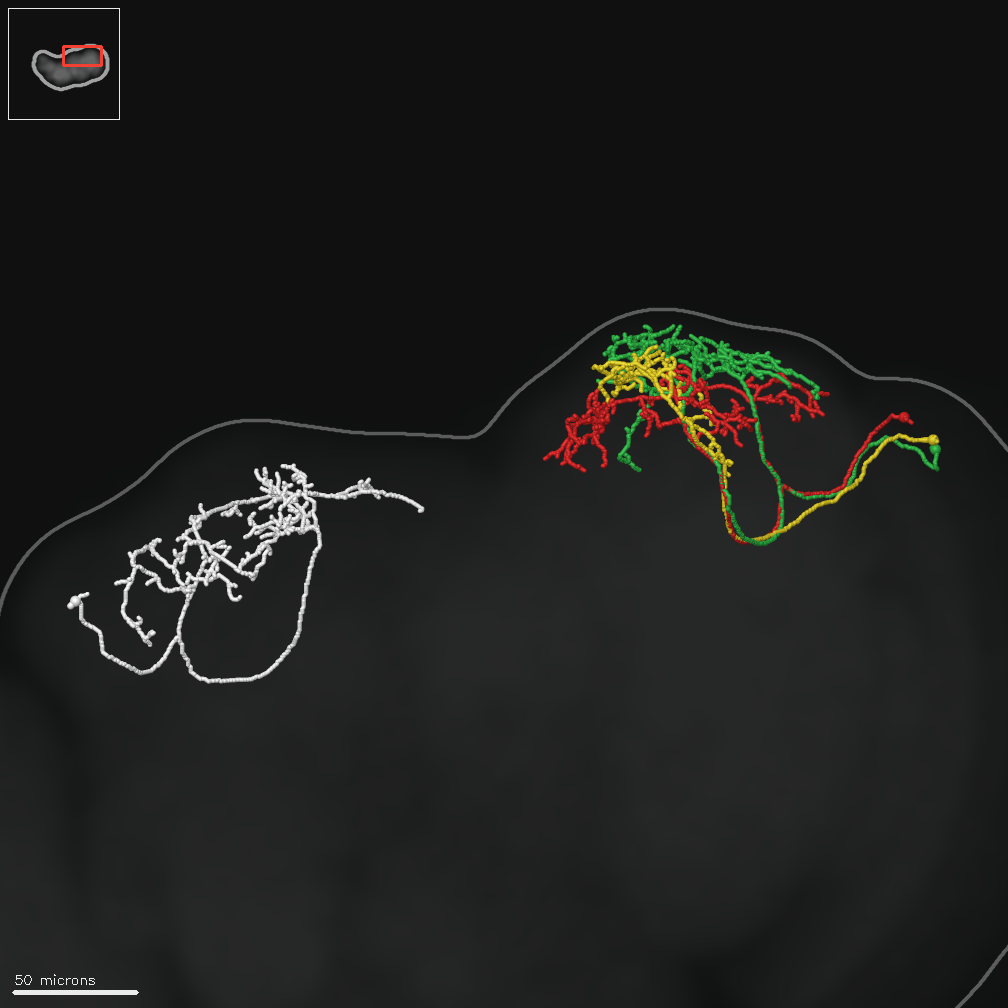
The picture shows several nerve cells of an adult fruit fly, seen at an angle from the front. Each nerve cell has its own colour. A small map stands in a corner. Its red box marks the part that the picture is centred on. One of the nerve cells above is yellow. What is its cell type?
SLP024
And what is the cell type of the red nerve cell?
CB4137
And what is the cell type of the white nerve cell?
SLP008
